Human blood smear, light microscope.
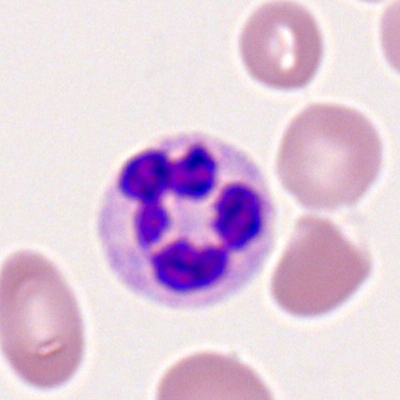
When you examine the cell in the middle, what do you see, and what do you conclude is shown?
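Starting with the outline: it is round and smooth. Moving to the nucleus, it is divided into five separate lobes. Those lobes are set in a ring around a pale central area of cytoplasm. As for the cytoplasm itself, its colour is pale lilac-pink. This is a segmented neutrophil.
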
